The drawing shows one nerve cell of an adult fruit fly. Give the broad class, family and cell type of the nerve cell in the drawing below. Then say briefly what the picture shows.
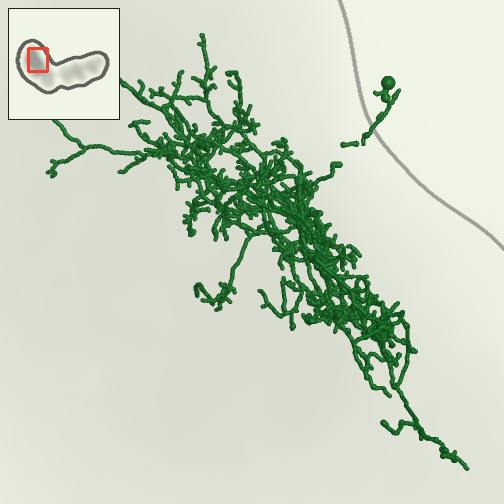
This is a central-brain intrinsic neuron. Its family is hemilineage PSp3. Its cell type is IB051. The cell body can be seen at the upper right of the picture. In this view it is about as wide as it is tall.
